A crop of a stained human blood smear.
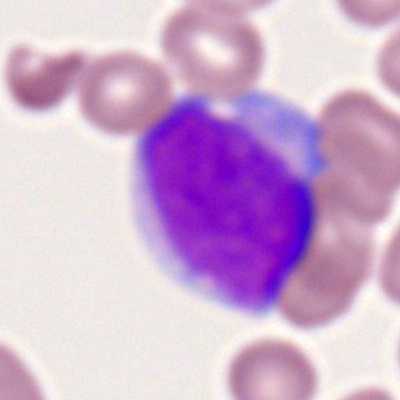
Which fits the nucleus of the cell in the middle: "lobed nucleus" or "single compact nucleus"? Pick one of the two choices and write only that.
Single compact nucleus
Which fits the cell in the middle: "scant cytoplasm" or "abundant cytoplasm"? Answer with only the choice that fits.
Scant cytoplasm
